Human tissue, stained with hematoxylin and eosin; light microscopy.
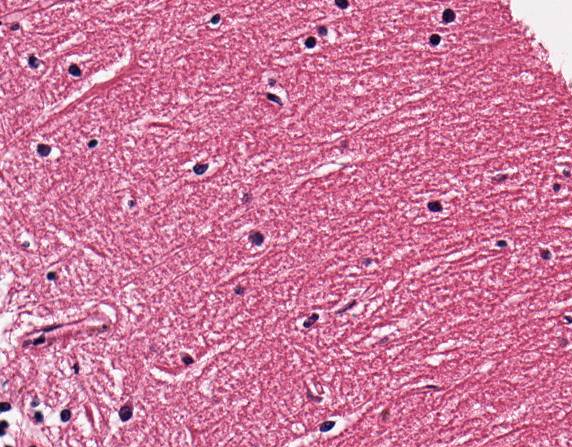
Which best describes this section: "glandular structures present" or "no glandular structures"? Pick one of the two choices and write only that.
No glandular structures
